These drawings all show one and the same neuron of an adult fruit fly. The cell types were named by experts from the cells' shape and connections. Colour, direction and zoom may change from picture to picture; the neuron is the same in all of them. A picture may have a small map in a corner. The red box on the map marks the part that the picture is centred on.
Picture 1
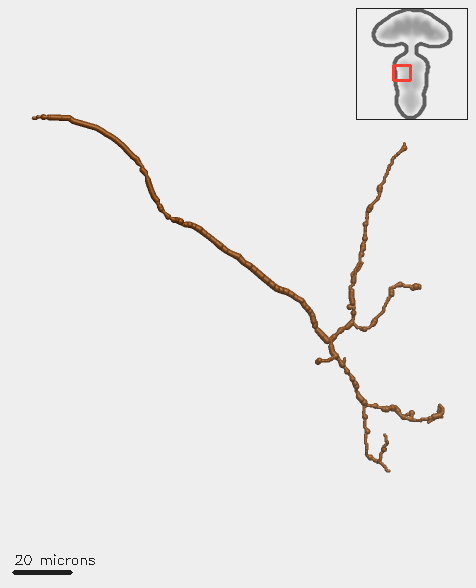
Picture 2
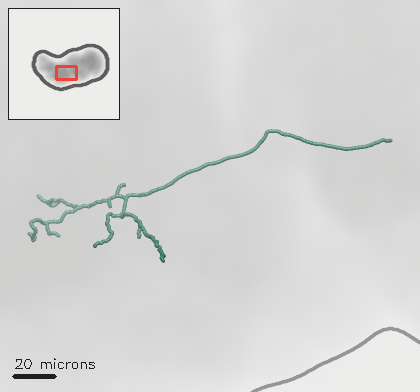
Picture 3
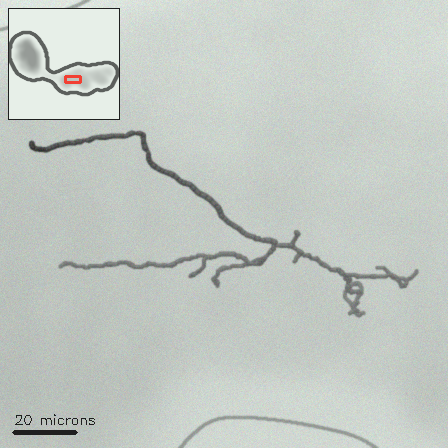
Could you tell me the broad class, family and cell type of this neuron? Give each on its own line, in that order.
sensory neuron entering the nerve cord
class mechanosensory proprioceptive
SNpp61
